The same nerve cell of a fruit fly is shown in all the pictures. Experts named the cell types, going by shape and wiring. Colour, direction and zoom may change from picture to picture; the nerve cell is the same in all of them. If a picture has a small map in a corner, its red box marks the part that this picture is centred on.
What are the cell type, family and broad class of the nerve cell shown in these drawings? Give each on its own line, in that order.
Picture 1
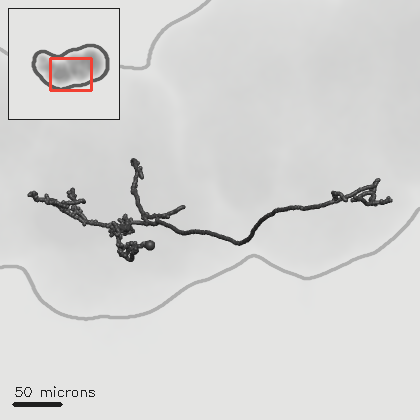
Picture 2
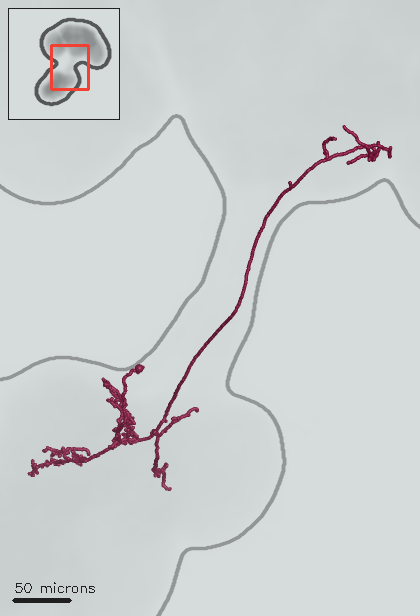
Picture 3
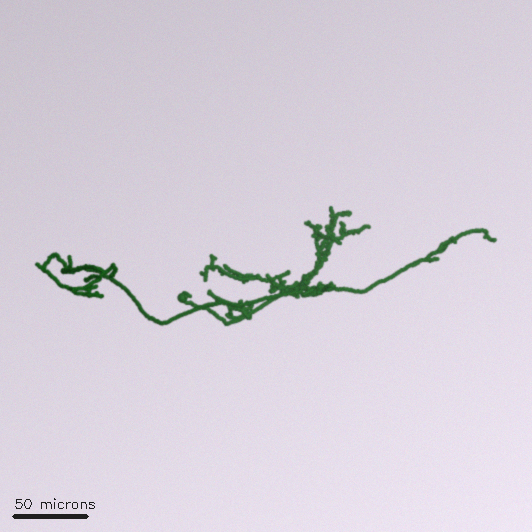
AN08B096
hemilineage 08B
ascending neuron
